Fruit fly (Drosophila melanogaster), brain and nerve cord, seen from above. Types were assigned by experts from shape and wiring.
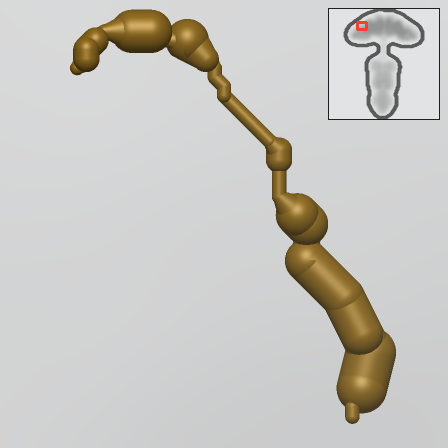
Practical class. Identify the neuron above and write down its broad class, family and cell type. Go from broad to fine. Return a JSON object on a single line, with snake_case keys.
{"broad_class": "photoreceptor or other optic-lobe sensory neuron", "family": "class visual", "cell_type": "R7y"}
